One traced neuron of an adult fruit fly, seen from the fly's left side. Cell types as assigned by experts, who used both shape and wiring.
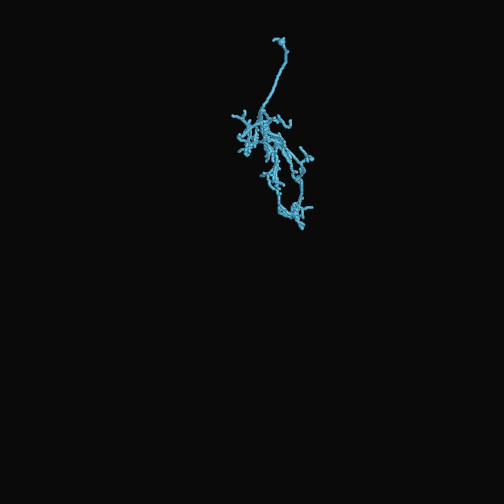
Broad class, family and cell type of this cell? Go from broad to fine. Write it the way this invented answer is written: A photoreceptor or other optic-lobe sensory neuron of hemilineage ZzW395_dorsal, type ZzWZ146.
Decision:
A central-brain intrinsic neuron of hemilineage SMPp&v1_posterior, type CL185.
